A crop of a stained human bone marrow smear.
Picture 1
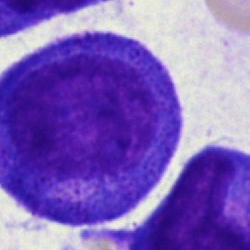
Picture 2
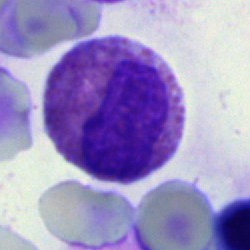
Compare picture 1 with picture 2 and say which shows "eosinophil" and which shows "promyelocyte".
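In picture 1 is a promyelocyte; in picture 2, an eosinophil. The chromatin of the promyelocyte appears finely granular rather than coarsely clumped.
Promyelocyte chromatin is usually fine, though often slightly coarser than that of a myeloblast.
The eosinophil's chromatin, by contrast, is dark purple and fairly condensed rather than fine and delicate.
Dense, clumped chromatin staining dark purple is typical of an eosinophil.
The cytoplasm of the promyelocyte is deep blue. The eosinophil has plentiful cytoplasm, broadest on the left side of the nucleus and free of vacuoles; no nucleoli are seen in its nucleus. Both cells are round: the promyelocyte with a sharply defined edge, the eosinophil with a smooth outline.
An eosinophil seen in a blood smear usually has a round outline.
Neither cell is touched by its neighbours: a deeply stained cell lies close at the lower right of the promyelocyte, and pale red cells lie just below the eosinophil.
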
